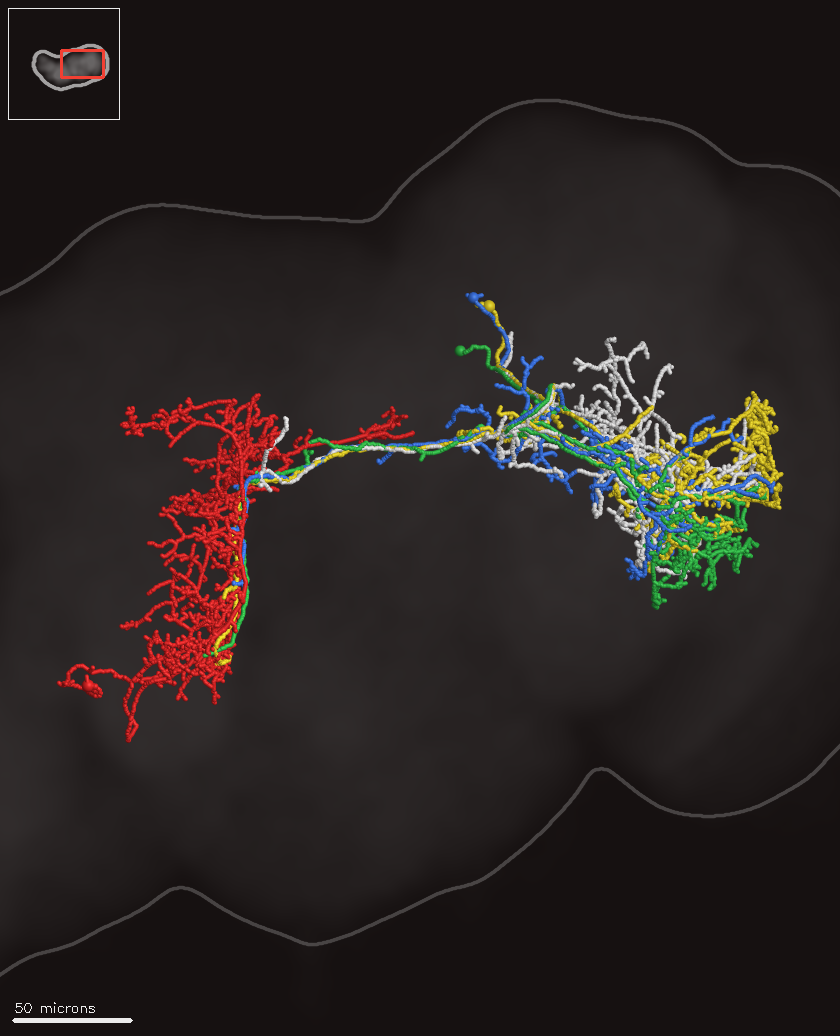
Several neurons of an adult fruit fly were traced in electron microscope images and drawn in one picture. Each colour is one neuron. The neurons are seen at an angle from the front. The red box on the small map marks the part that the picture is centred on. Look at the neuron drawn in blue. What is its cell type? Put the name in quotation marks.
"CB1934"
